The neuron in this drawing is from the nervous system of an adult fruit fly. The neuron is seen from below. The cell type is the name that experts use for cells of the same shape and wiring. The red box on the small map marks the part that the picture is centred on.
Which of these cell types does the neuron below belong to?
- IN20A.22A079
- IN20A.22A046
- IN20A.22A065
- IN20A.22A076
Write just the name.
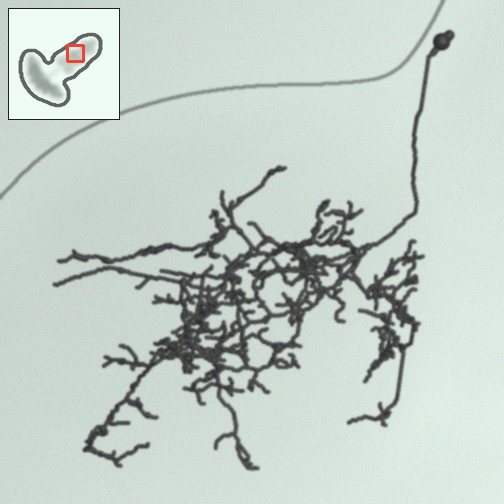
IN20A.22A046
